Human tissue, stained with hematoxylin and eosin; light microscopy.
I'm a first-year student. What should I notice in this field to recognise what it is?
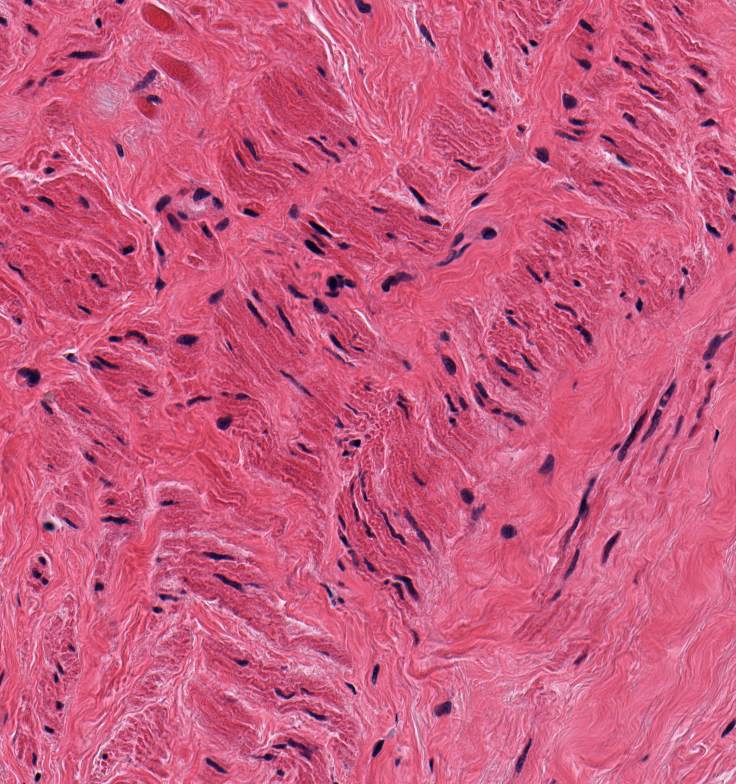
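That's fibromuscular stroma. Bundles of spindle cells run in different directions and interlace across the whole field. Their nuclei are dark, elongated and spindle-shaped, lying along the length of the cells, and they're scattered with wide spaces between them rather than crowded. Nothing else is in there: no epithelium, no glands, no fat cells.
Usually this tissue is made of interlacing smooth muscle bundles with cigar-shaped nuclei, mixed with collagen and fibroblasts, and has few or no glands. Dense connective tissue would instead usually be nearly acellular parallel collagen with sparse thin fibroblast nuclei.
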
